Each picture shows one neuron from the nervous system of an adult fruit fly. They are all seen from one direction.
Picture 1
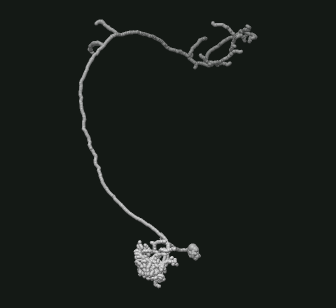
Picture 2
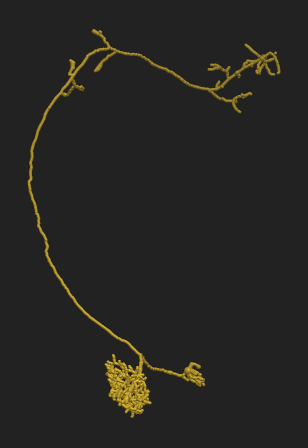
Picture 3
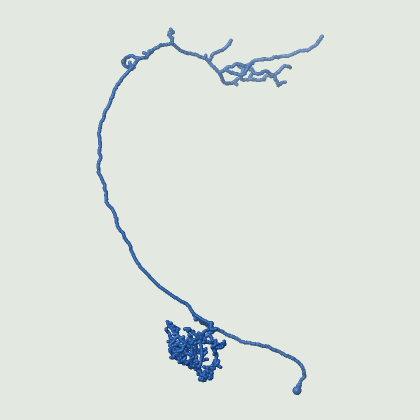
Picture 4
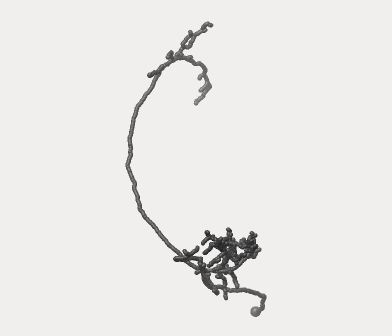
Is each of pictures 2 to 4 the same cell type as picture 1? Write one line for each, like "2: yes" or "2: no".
2: yes
3: yes
4: no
